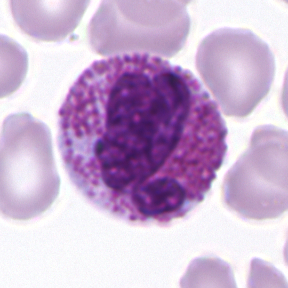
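Eosinophil, with an outline that looks round and smooth. Comparing the nuclear lobes, I find the lower one much smaller than the upper. I can see no nucleoli in the nucleus. The granules appear reddish-purple.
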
